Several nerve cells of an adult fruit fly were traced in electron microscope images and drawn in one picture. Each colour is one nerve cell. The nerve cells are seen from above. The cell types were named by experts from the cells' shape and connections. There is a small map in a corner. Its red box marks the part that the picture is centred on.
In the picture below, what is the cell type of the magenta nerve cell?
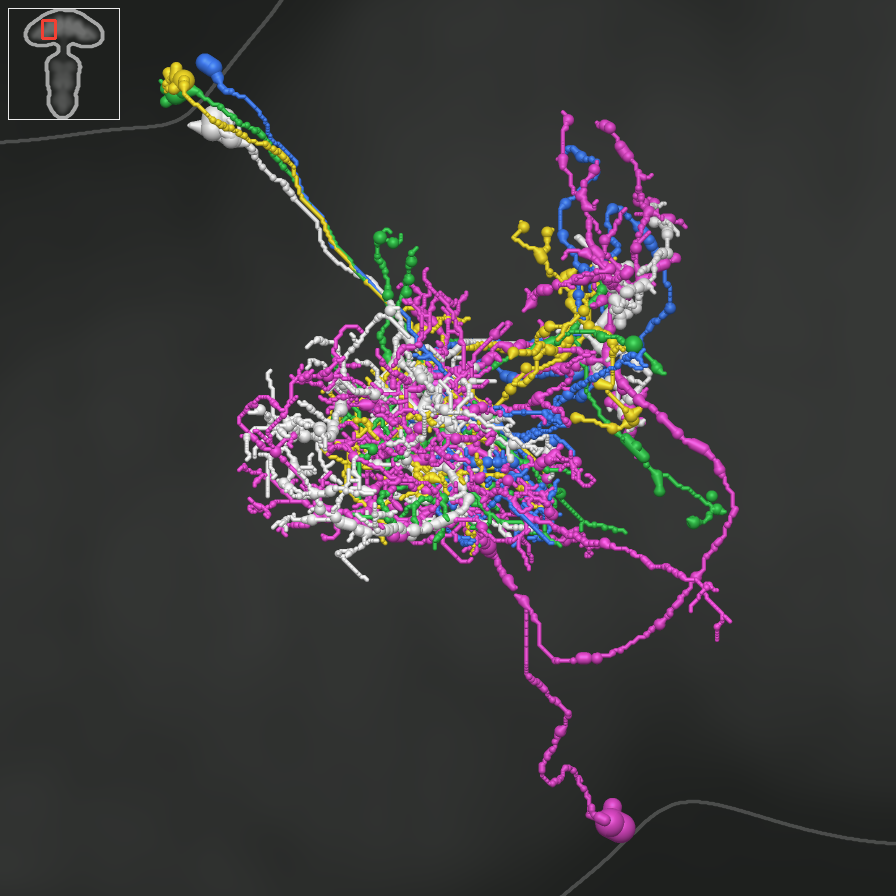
LHPV2g1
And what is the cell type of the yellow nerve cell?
LHAV2b1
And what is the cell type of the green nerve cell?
LHAV2g6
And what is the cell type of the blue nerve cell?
LHAV2b4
